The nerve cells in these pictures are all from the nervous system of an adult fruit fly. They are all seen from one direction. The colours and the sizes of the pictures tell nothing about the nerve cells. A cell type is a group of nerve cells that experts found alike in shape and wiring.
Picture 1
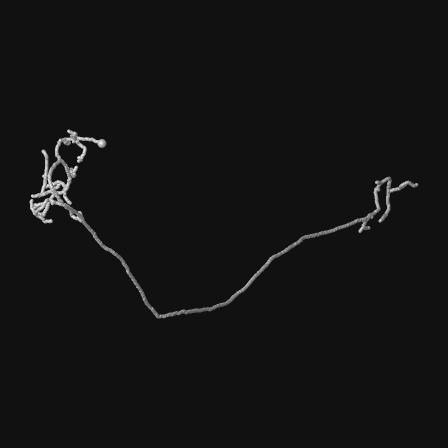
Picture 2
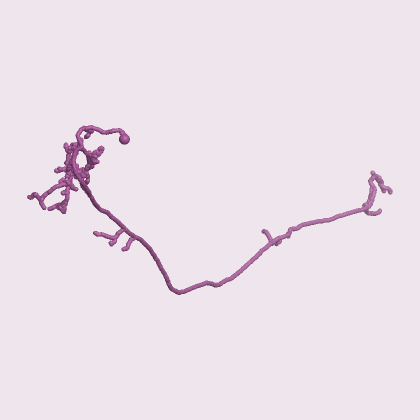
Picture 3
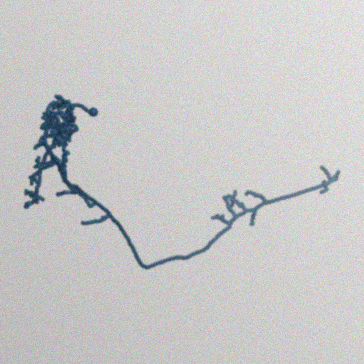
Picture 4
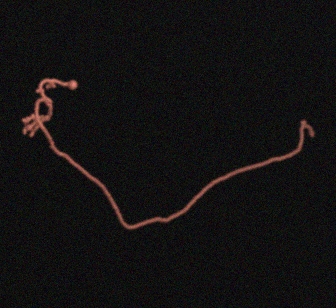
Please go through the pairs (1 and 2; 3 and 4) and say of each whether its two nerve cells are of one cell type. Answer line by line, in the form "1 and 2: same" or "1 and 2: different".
1 and 2: same
3 and 4: different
